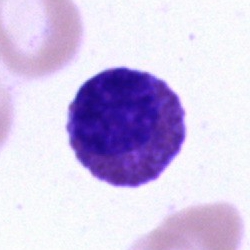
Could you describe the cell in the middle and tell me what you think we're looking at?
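The outline of this cell is round. Within the nucleus, no distinct nucleolus can be made out. The cytoplasm has a purple-violet colour and contains no vacuoles. This is an eosinophil.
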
